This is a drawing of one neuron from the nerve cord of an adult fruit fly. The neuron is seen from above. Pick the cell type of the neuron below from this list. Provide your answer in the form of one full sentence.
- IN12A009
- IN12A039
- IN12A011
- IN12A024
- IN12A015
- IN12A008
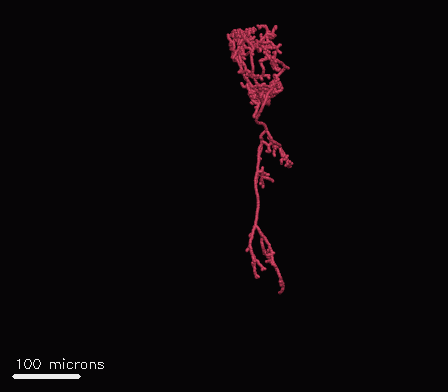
The cell type IN12A011 is the type of this neuron.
